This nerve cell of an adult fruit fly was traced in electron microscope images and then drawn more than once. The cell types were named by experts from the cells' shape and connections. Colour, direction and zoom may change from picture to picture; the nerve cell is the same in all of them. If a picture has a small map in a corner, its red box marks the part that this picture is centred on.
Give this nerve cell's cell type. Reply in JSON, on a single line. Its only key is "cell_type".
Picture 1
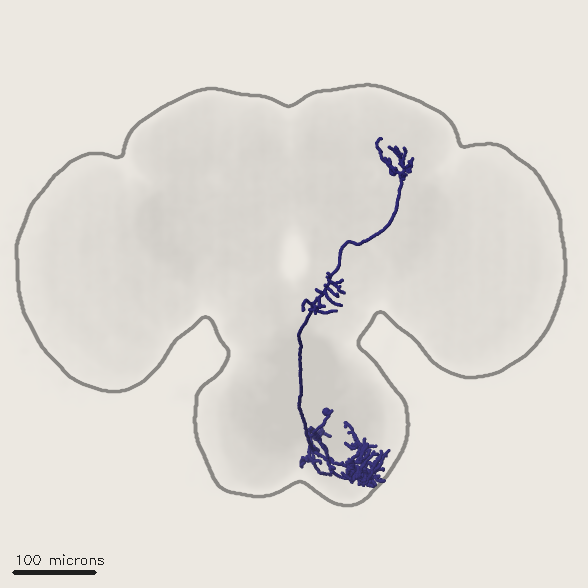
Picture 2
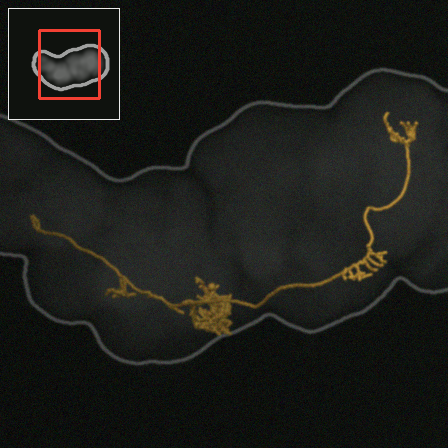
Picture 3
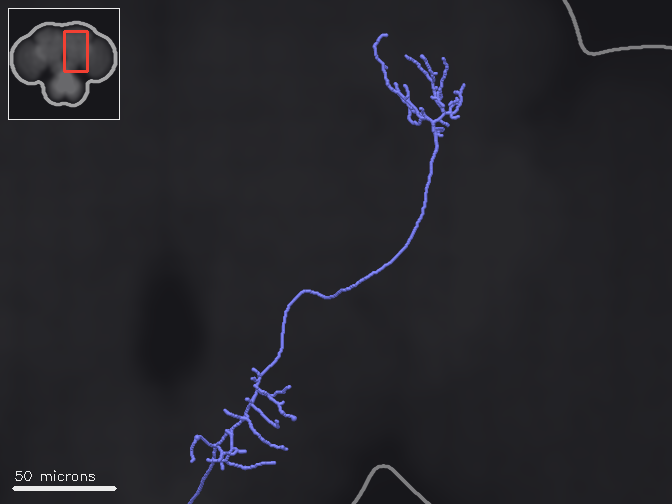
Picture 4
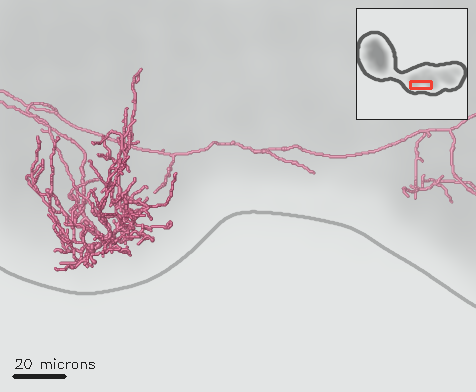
{"cell_type": "AN17A062"}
